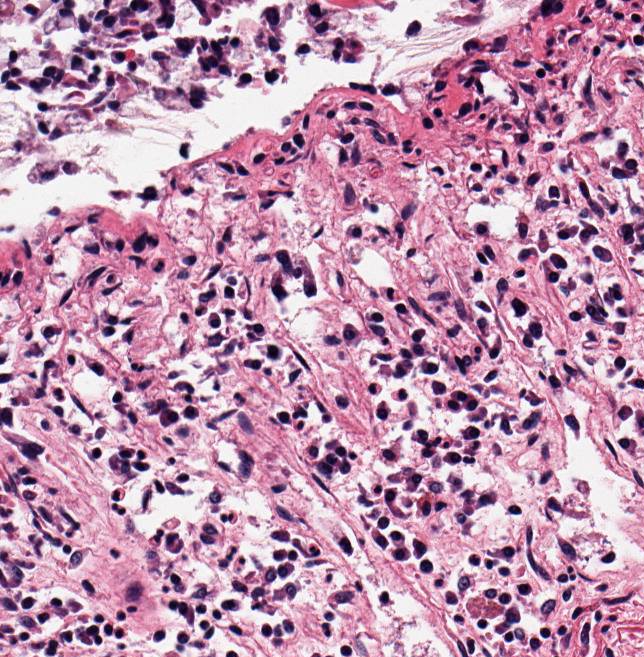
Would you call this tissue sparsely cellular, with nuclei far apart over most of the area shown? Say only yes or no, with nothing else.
No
